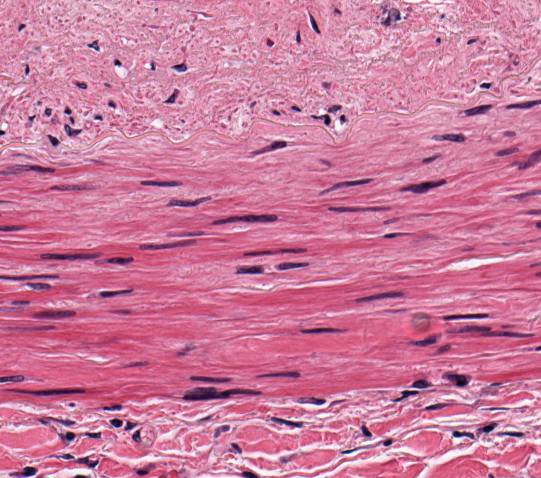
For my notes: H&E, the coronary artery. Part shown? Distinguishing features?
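I'd call the middle band tunica media: its smooth muscle cells lie parallel, running horizontally across the field, with dark, elongated, cigar-shaped nuclei blunt at both ends.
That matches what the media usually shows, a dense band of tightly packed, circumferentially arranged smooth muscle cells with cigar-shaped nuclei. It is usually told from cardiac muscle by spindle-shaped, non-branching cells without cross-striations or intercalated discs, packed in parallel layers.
Above, a paler, loosely textured layer holds sparse small irregular nuclei; at the bottom edge, thick wavy pink collagen bundles lie between narrow white clefts.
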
